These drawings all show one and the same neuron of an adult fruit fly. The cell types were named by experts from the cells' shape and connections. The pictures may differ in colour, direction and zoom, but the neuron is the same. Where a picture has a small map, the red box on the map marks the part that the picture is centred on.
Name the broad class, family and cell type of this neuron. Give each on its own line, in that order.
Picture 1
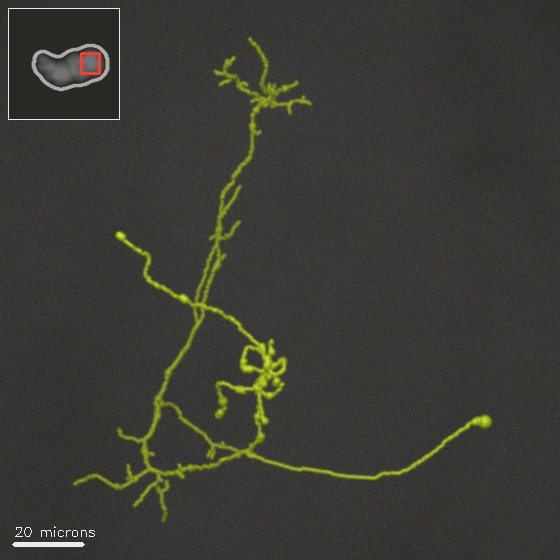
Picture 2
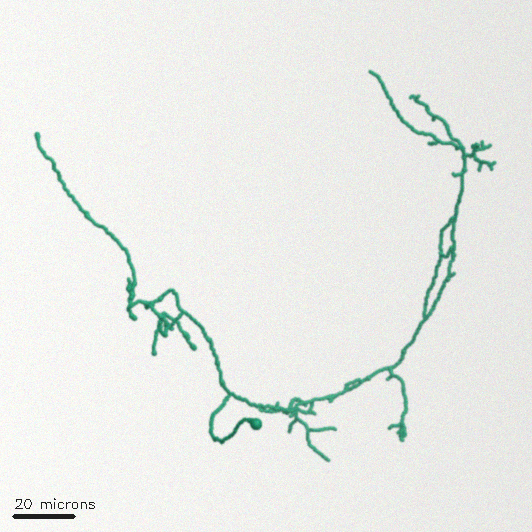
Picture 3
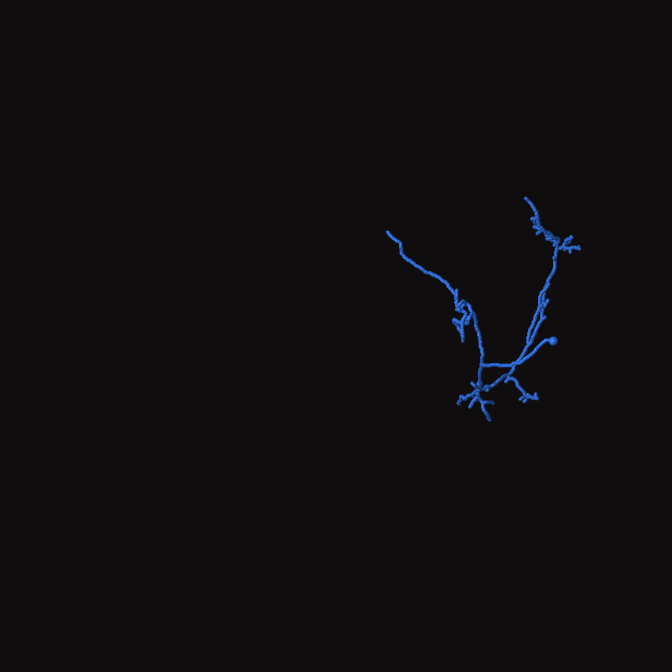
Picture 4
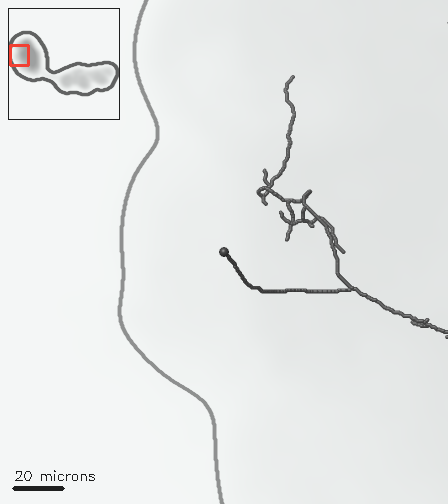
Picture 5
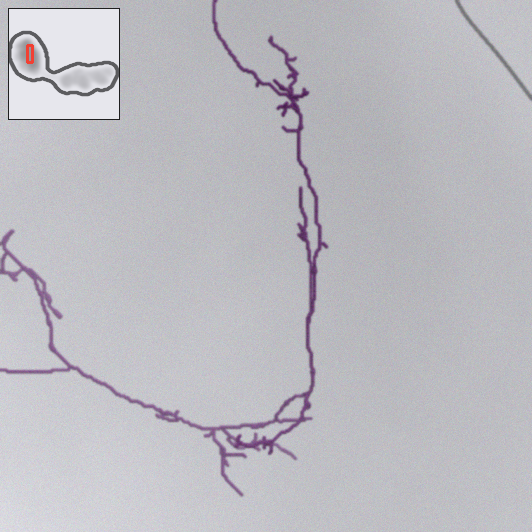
central-brain intrinsic neuron
hemilineage LALa1_posterior
WEDPN7B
